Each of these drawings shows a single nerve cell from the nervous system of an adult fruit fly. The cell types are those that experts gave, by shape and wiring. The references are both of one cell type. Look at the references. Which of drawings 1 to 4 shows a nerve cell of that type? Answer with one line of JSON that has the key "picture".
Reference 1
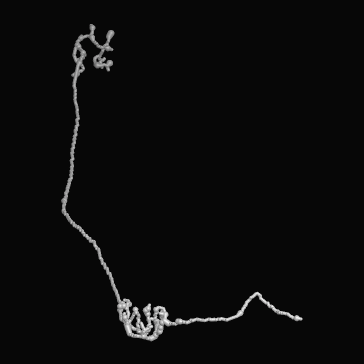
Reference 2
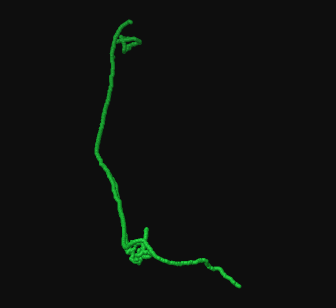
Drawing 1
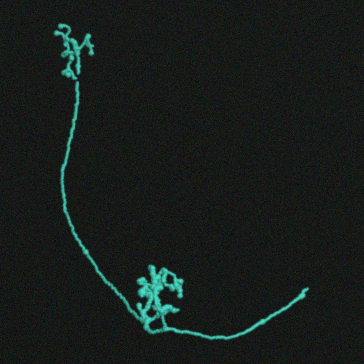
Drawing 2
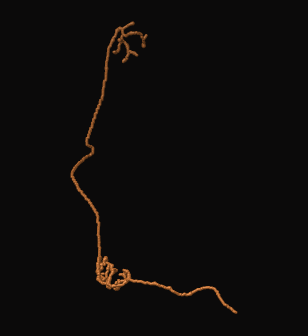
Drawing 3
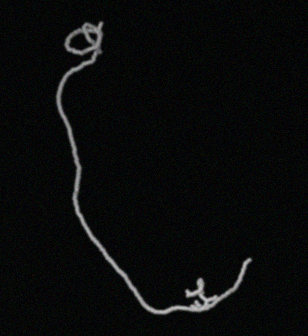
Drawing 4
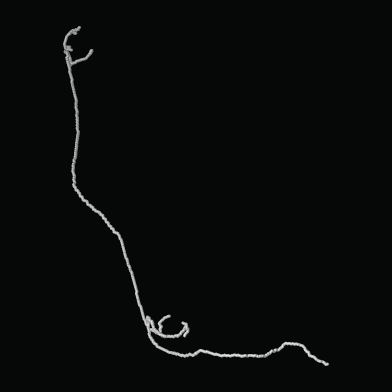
{"picture": 2}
